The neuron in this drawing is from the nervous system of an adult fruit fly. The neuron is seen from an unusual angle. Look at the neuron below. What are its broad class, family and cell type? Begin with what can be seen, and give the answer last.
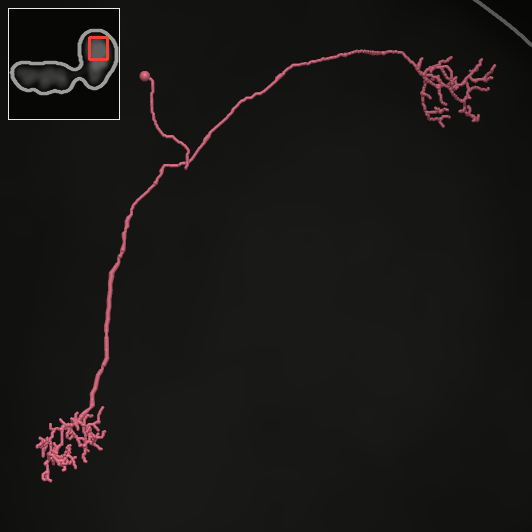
The cell body can be seen at the upper left of the picture. Dozens of branch ends can be seen. This is a visual projection neuron. The family is hemilineage VPNd2. Its cell type is LC10d.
